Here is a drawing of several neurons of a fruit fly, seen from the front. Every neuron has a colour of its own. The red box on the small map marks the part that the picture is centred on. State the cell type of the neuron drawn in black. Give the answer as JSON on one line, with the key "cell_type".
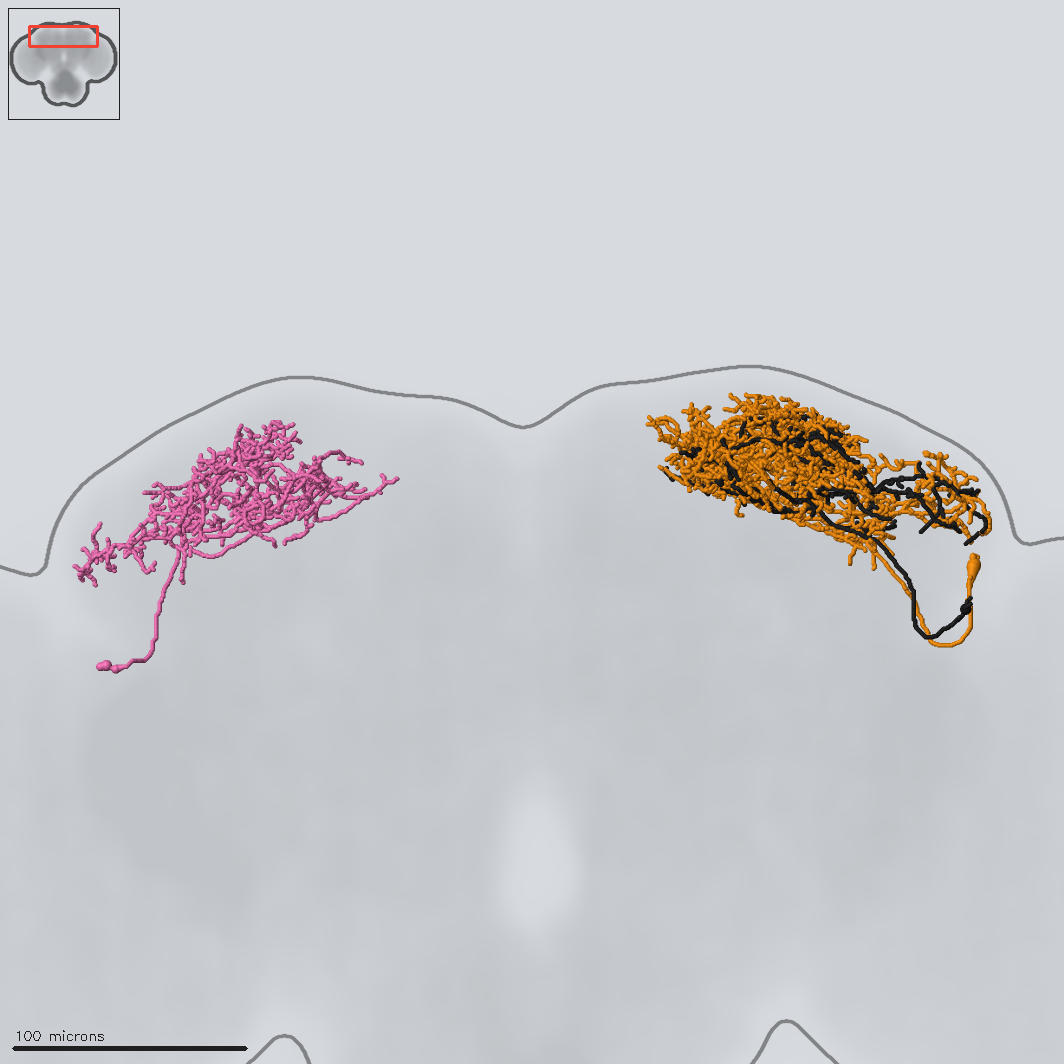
{"cell_type": "CB3347"}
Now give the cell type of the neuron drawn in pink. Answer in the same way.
{"cell_type": "CB3319"}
